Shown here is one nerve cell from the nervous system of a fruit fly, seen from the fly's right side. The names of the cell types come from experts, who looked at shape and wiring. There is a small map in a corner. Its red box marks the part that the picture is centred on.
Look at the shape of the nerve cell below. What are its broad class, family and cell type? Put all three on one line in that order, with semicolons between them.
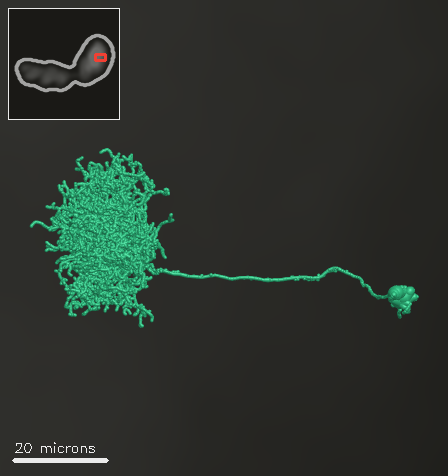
optic-lobe intrinsic neuron; Pm; Pm4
